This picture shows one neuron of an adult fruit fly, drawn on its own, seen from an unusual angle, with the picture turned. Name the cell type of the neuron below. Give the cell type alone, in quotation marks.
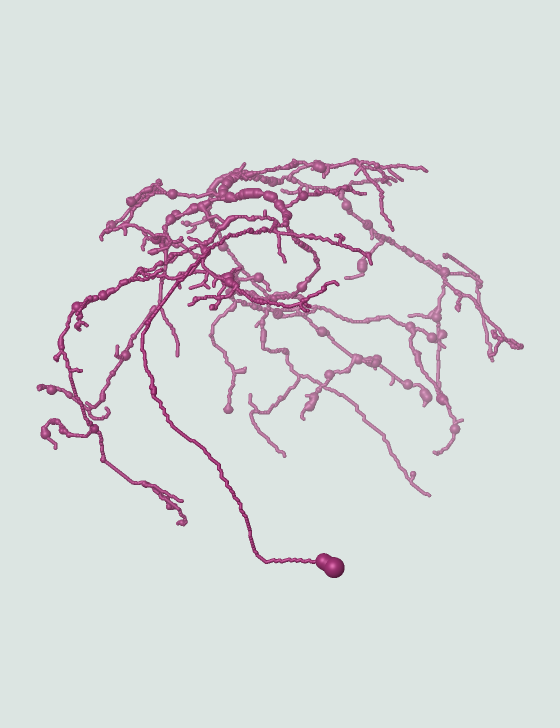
"IN04B106"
